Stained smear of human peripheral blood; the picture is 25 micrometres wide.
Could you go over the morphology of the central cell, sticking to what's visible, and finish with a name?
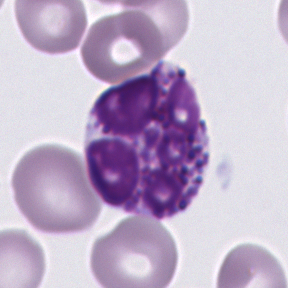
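You'll notice coarse, round, dark blue-black granules scattered over the cell, and they're thickest along its right edge. Underneath, the nuclear lobes stain deep purple with dense chromatin. Between those lobes there's only a little pale pinkish cytoplasm showing. It's a basophil.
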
